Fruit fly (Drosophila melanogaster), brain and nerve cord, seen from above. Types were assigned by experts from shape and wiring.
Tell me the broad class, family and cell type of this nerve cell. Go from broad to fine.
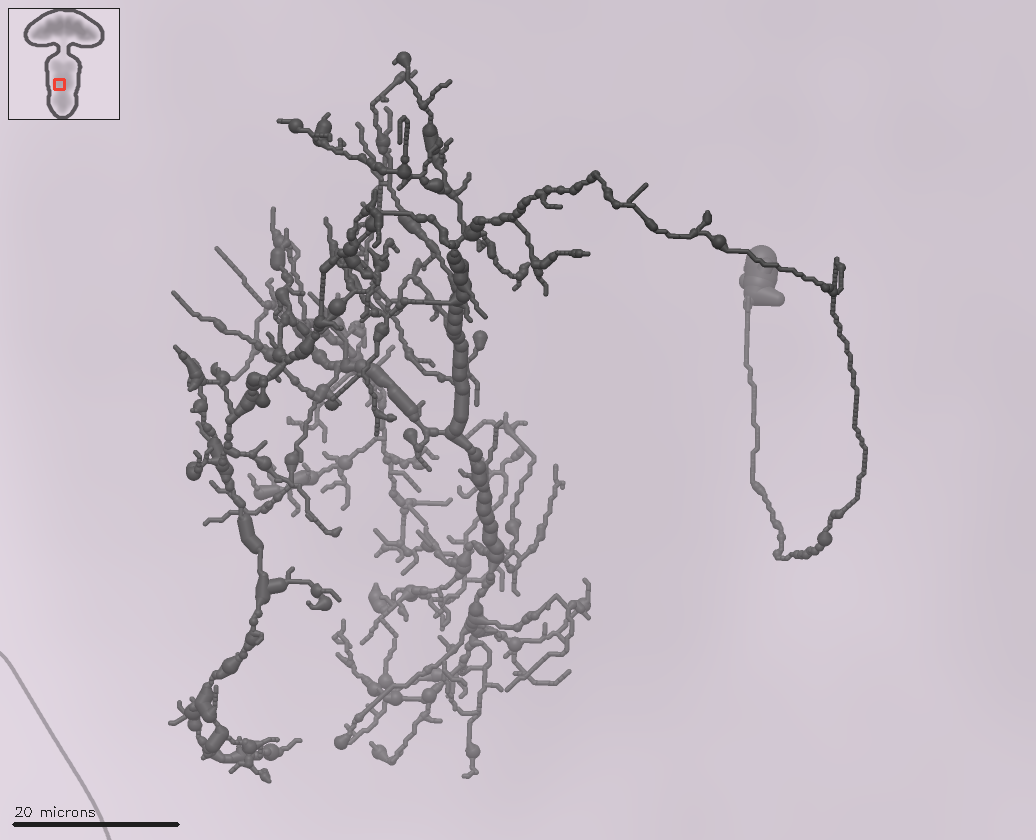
nerve-cord intrinsic neuron; hemilineage 12B; IN12B025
